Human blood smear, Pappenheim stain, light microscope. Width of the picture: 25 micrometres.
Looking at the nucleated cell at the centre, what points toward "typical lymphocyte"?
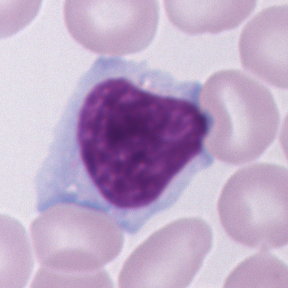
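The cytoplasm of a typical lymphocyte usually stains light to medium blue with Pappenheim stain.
Here the cytoplasm is pale blue, so its colour goes with a typical lymphocyte.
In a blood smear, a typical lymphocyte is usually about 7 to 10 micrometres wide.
This nucleus alone is about 11 micrometres across, already more than that usual width for a whole cell, so the size does not go with the name. Other things you can simply see: the cell outline is irregular and angular rather than round, and the nucleus has an irregular, roughly triangular outline. Its chromatin is dense and clumped, with small paler gaps between the clumps, and the cytoplasm is widest on the left side of the nucleus.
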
